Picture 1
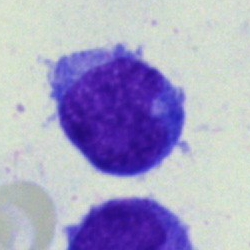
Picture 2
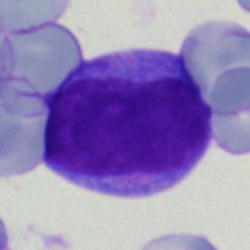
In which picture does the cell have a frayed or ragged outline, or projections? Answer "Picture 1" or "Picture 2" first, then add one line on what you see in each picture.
Picture 1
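In picture 1: Small irregular projections stick out from the cell edge at the upper left.
In picture 2: The cell has a smooth oval outline that is wider than it is tall.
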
